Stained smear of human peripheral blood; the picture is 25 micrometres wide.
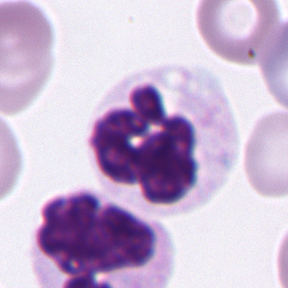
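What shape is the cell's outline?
Round and smooth.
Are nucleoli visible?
None are.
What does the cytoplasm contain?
Only fine, faint granules, plus a few small clear spots at the upper right.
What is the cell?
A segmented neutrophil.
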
